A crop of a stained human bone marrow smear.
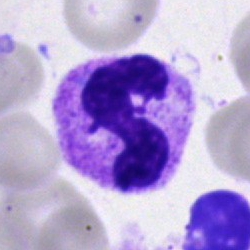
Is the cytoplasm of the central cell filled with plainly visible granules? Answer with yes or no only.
Yes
